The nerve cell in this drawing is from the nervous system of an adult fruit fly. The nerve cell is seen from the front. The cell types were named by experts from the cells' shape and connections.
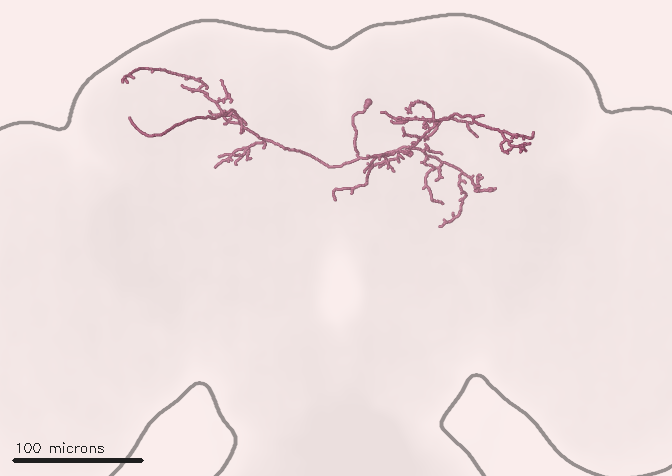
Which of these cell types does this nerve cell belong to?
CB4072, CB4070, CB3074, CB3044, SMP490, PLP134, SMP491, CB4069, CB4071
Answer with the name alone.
CB3074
